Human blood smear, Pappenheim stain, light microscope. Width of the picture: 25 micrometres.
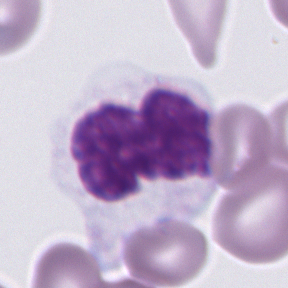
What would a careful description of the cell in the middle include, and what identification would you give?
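Checking the outline: it is irregular and extends into a broad tapering tail toward the bottom. Checking the chromatin: dark purple and coarsely clumped. Checking the cytoplasm: abundant, very pale greyish-blue, without coarse or brightly coloured granules. Result: segmented neutrophil.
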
